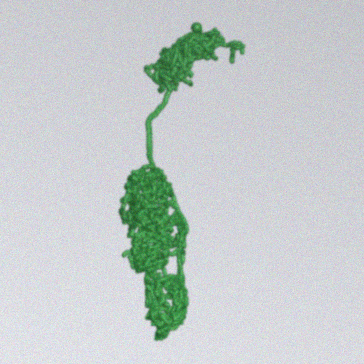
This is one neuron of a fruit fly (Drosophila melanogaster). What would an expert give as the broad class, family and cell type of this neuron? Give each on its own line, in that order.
descending neuron
DNd
DNd03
